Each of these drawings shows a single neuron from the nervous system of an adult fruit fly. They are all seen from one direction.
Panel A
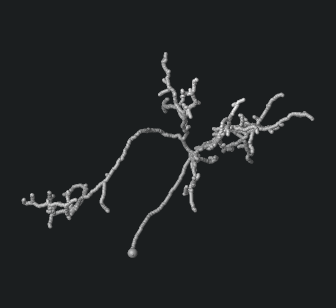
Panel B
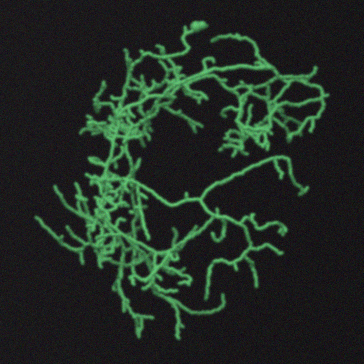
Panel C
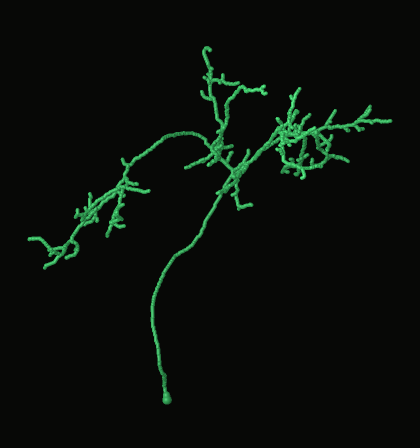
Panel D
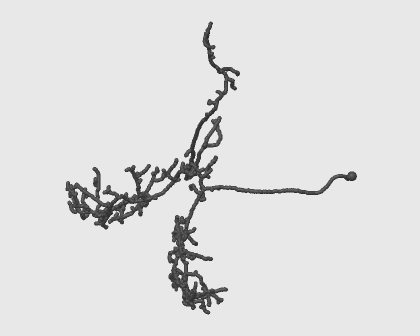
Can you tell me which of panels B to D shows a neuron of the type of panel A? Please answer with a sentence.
The neuron in panel C is of the same cell type.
